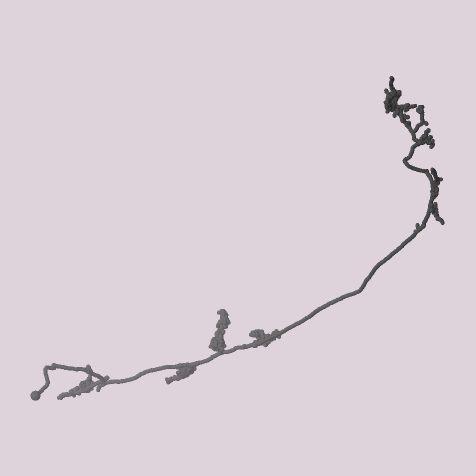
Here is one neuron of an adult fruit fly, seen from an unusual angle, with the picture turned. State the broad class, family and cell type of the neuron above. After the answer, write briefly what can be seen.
This is an ascending neuron. Its family is hemilineage 05B. Its cell type is AN05B102b. The cell body can be seen at the lower left of the picture. As drawn here it is wider than it is tall.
